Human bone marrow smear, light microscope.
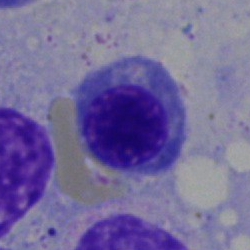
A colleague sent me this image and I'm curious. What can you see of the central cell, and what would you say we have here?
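This cell has a roughly round outline. Its nucleus lies off-centre, leaving a wider band of cytoplasm above it than below. The cytoplasm is blue, with a paler area just above the nucleus. It is an erythroblast.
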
